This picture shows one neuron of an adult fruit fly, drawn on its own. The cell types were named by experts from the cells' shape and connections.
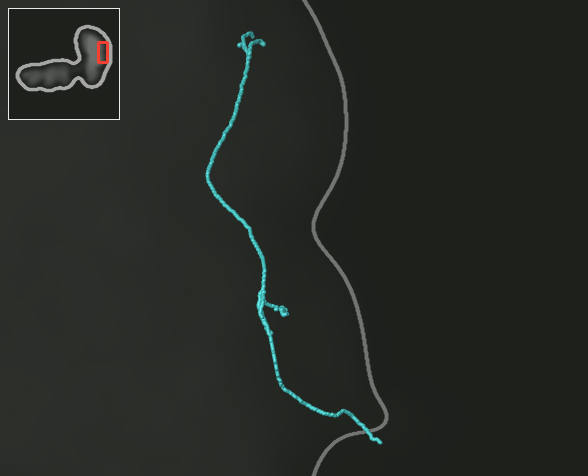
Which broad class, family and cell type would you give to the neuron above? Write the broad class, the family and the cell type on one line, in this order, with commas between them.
sensory neuron entering the brain, class olfactory, ORN_DL1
